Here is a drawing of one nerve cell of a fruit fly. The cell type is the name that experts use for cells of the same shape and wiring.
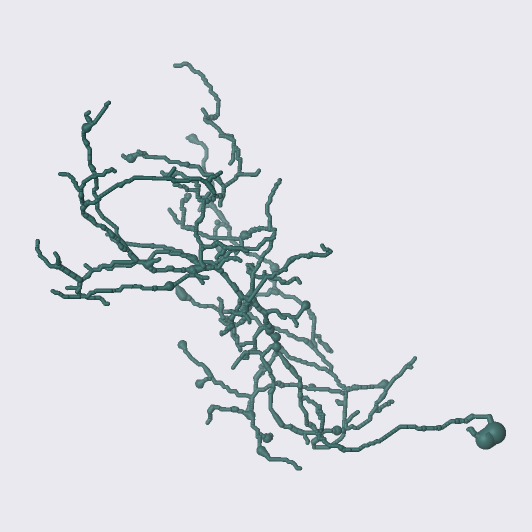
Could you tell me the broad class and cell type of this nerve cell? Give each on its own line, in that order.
nerve-cord intrinsic neuron
INXXX446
